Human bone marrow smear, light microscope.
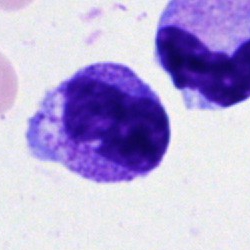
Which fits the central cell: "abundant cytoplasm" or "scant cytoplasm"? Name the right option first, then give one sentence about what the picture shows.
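Scant cytoplasm. The nucleus fills most of the cell.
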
